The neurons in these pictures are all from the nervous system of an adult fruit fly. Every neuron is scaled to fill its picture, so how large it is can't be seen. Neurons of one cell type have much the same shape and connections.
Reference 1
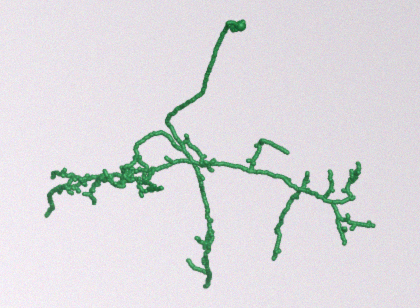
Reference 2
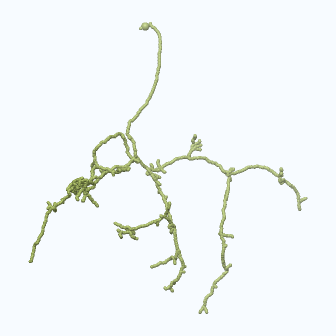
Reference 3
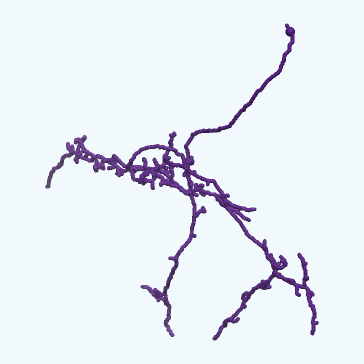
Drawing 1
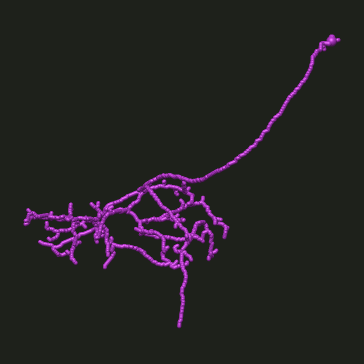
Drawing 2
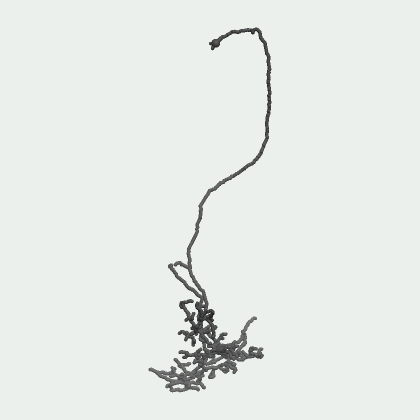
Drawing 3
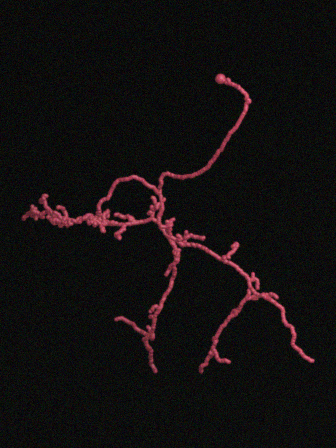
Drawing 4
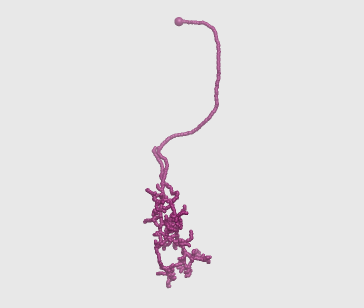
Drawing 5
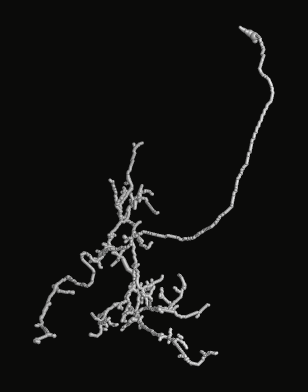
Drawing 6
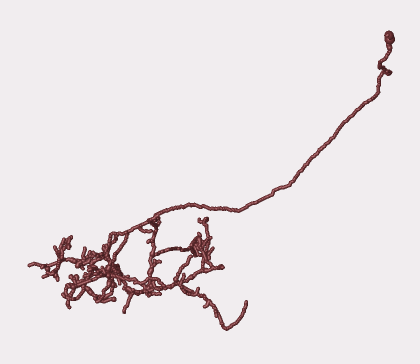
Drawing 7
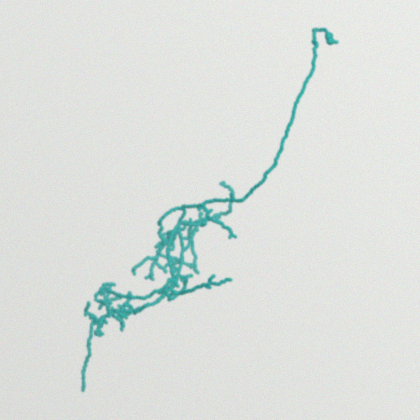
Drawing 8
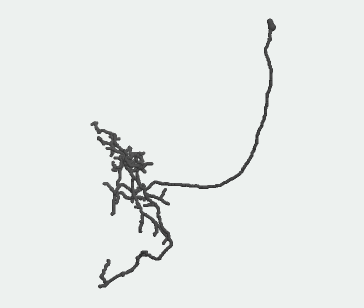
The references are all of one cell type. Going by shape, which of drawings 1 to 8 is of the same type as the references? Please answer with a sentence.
Drawing 3 is of the same cell type.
